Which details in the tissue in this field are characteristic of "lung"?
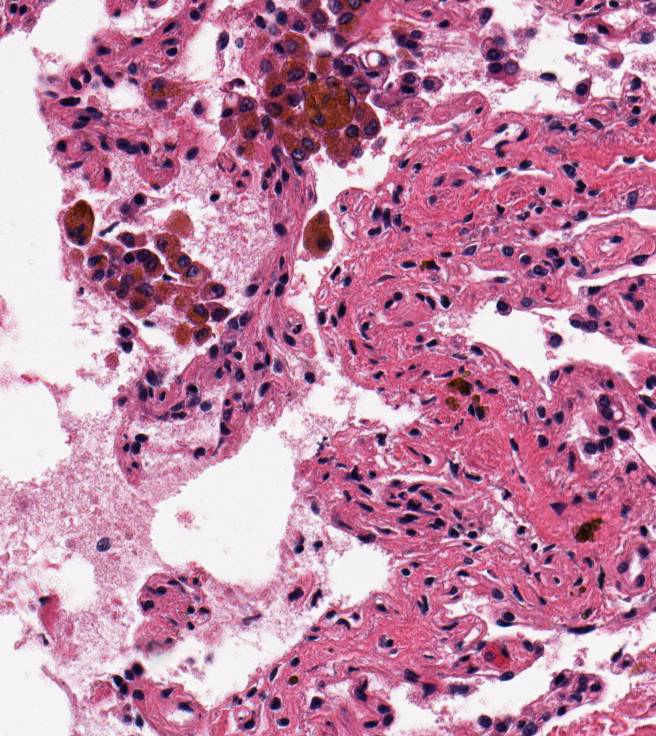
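The name here is lung, so let's hold the picture up against it.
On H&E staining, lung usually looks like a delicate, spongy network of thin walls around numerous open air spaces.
The left half of this field comes closest to that, since it is looser, with open spaces. The right half does not fit it: broad bands of dense pink fibrous tissue fill it, made of wavy eosinophilic collagen with elongated spindle nuclei running in curving, swirling bundles. In the upper left and upper centre, clusters of large rounded cells carry abundant golden-brown granular cytoplasm. These pigment-laden cells have round to oval dark nuclei, partly obscured by the brown granules.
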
